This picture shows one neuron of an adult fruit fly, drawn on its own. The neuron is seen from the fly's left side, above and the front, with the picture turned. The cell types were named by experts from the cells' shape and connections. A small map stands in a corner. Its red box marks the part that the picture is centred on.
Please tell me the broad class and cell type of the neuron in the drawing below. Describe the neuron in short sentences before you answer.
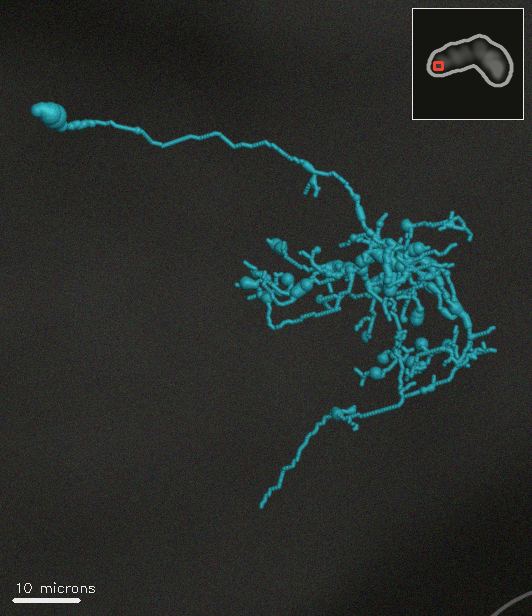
From left to right in the picture it spans about 70 microns. The picture shows dozens of branch ends. This is a nerve-cord intrinsic neuron. Its cell type is INXXX448.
